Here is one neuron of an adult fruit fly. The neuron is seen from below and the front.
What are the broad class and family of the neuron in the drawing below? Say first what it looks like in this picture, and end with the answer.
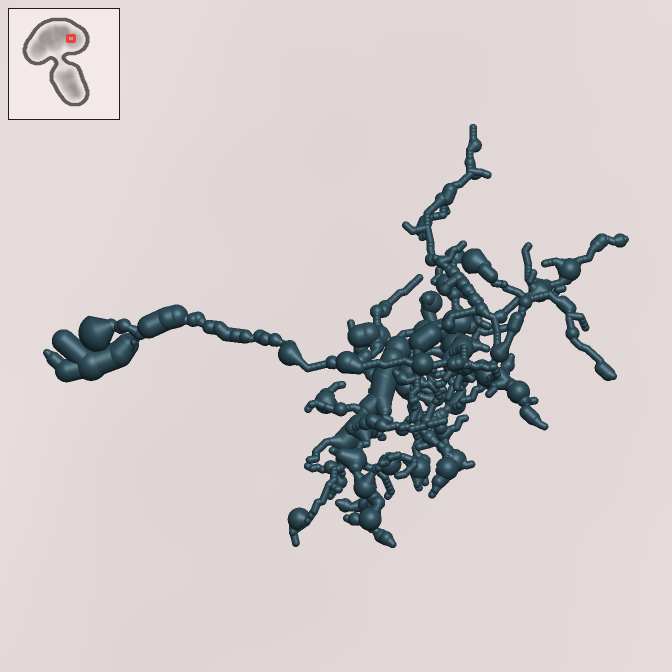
It is in the brain and does not reach the nerve cord. The cell body can be seen on the left of the picture. Dozens of branch ends can be seen. Its broad class is optic-lobe intrinsic neuron. Its family is Dm.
